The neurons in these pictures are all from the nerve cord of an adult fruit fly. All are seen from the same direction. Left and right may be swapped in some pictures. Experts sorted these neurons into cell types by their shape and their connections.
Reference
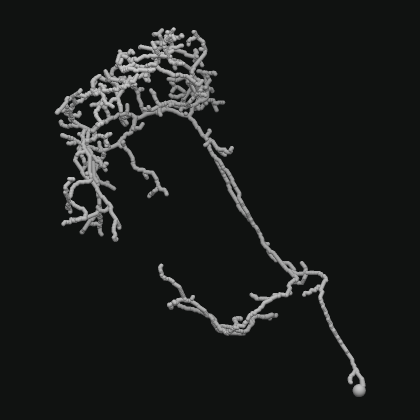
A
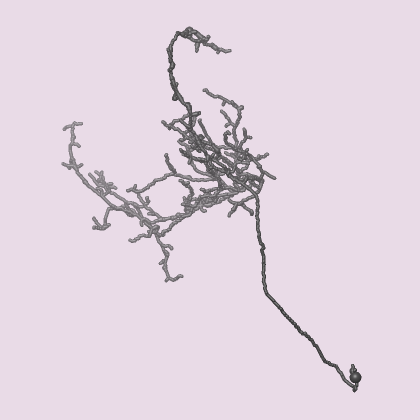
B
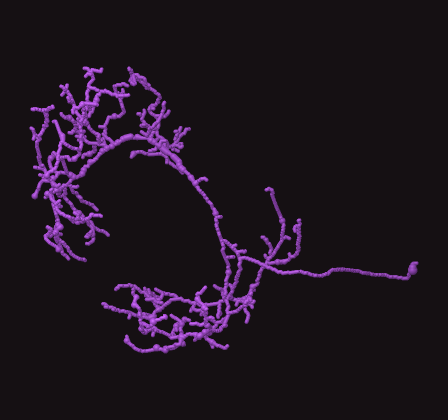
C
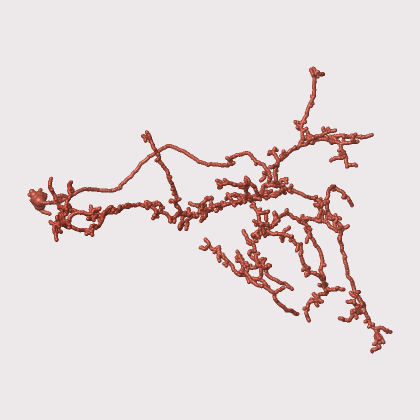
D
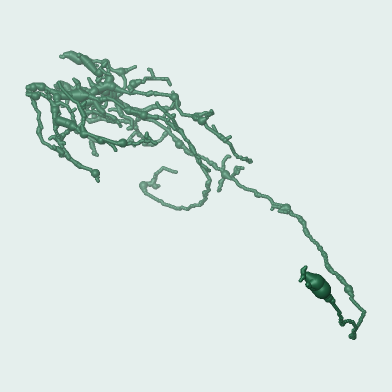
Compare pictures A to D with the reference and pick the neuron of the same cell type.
B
